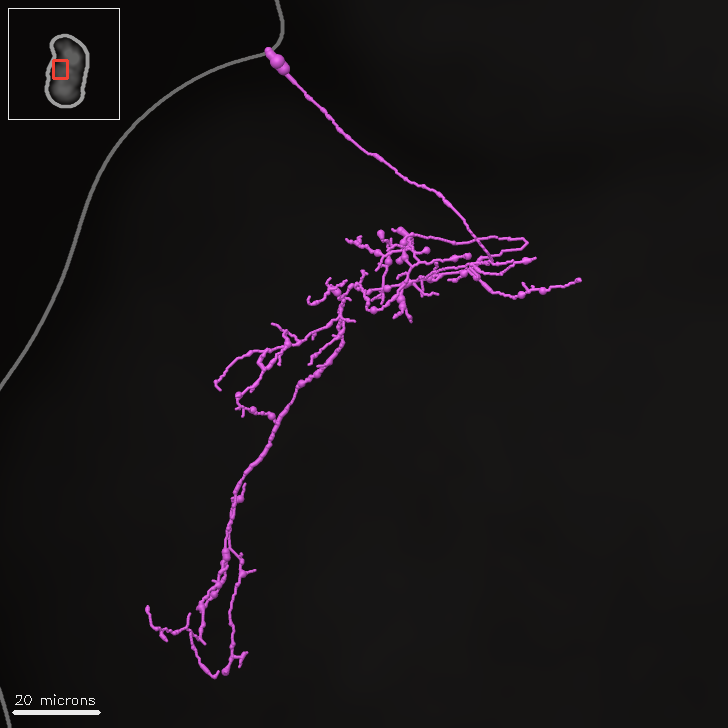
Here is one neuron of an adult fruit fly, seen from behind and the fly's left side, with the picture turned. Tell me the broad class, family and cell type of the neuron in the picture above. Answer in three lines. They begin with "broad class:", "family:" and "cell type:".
broad class: central-brain intrinsic neuron
family: hemilineage VPNp&v1_posterior
cell type: CB2151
